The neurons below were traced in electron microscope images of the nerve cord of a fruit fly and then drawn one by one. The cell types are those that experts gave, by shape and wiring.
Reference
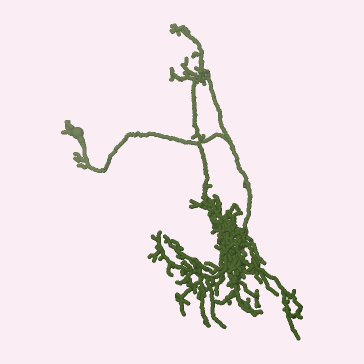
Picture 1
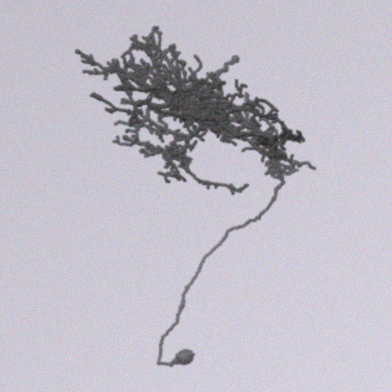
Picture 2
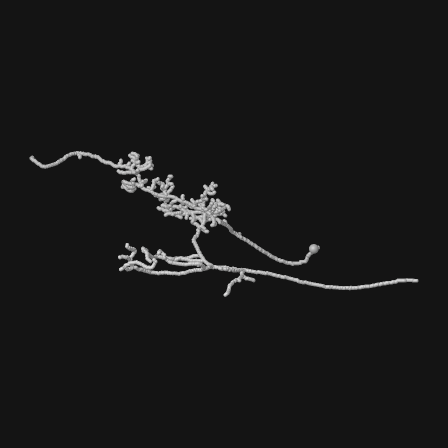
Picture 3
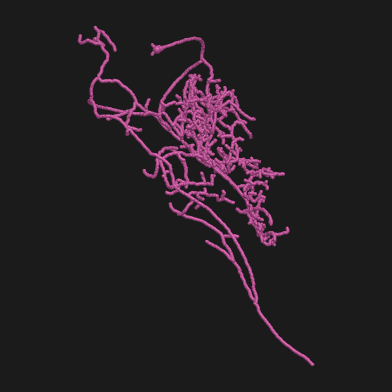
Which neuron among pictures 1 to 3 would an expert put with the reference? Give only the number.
1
